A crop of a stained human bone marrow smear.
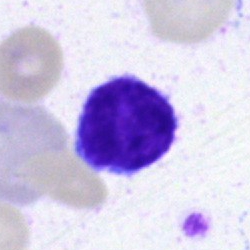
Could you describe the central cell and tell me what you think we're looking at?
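Starting with shape, the cell is roughly round with a slightly uneven, bumpy edge. Moving to the nucleus, it fills almost the whole cell. Checking the contents, no granules are visible and there are no vacuoles. The cell is a lymphocyte.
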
